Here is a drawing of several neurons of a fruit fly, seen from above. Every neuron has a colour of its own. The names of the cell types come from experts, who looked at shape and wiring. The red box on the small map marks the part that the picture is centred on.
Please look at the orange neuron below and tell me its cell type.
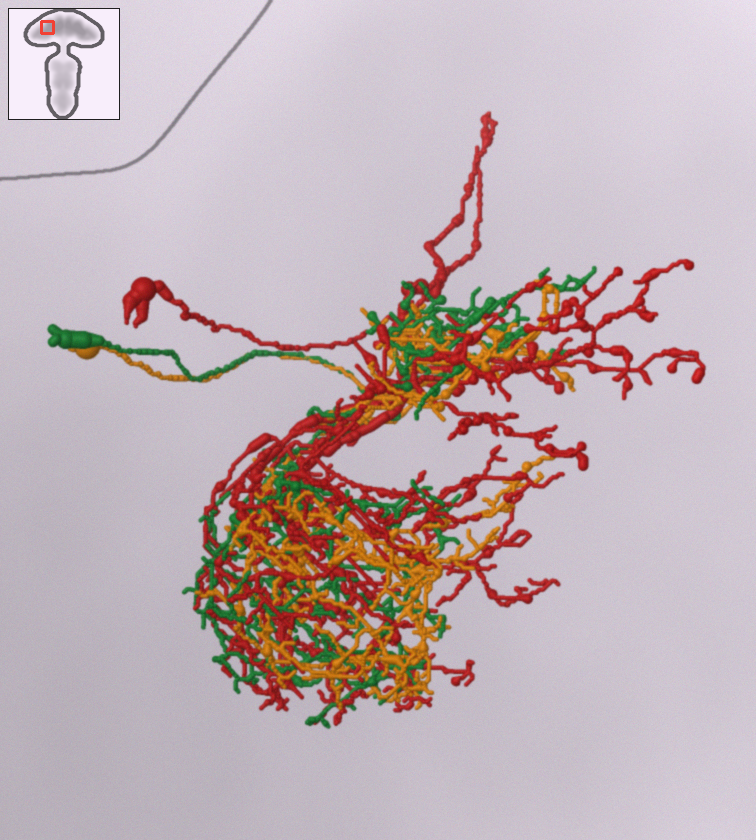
LHAV4e1_b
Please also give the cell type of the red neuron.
LHAD1h1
